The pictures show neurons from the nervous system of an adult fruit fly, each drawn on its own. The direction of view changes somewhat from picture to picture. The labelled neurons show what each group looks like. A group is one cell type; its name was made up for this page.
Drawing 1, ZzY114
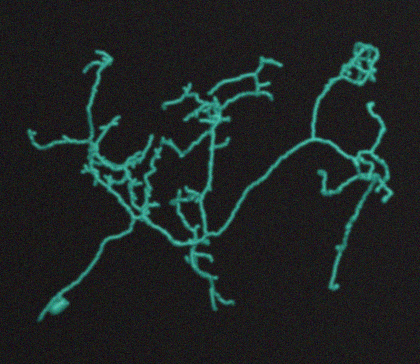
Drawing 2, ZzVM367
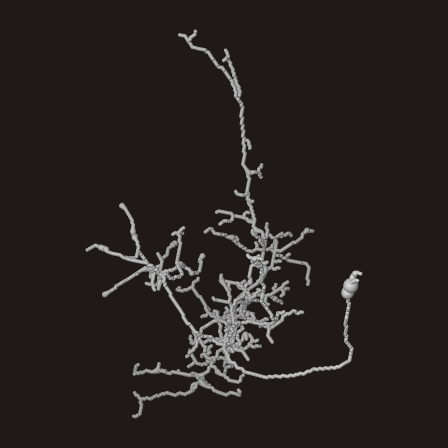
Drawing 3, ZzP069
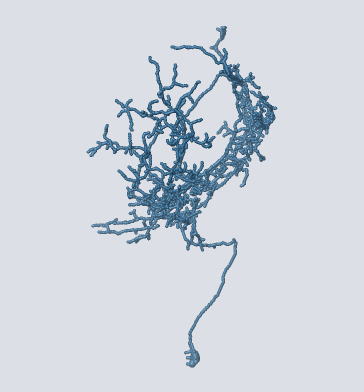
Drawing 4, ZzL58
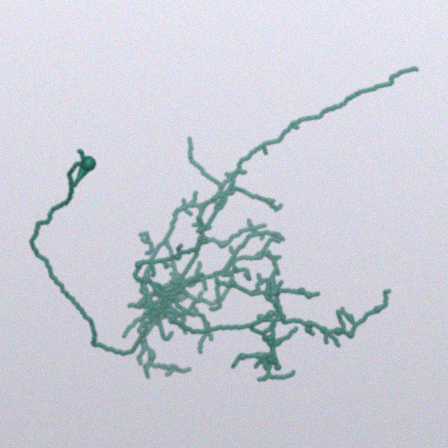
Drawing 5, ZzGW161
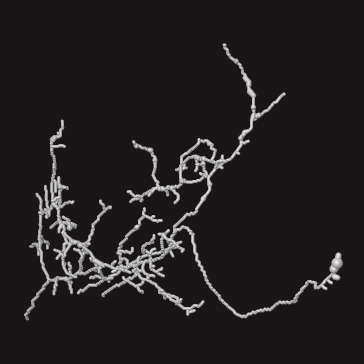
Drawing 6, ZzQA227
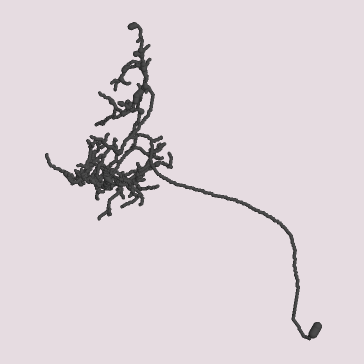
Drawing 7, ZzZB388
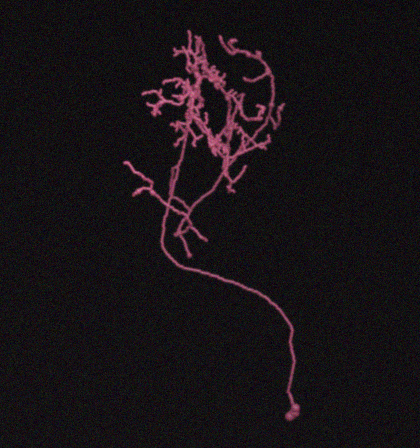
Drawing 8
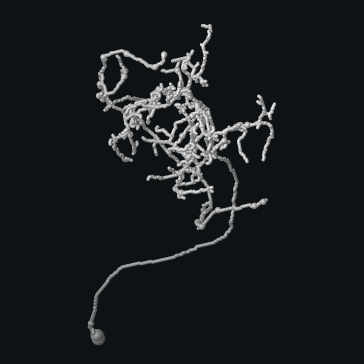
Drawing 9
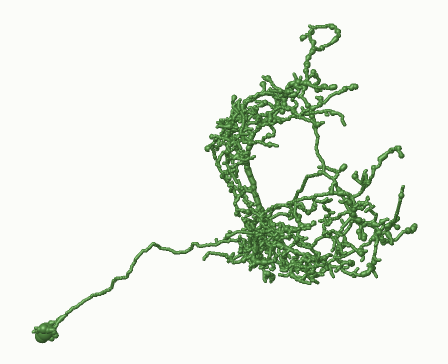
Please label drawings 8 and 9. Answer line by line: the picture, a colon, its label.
8: ZzZB388
9: ZzP069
